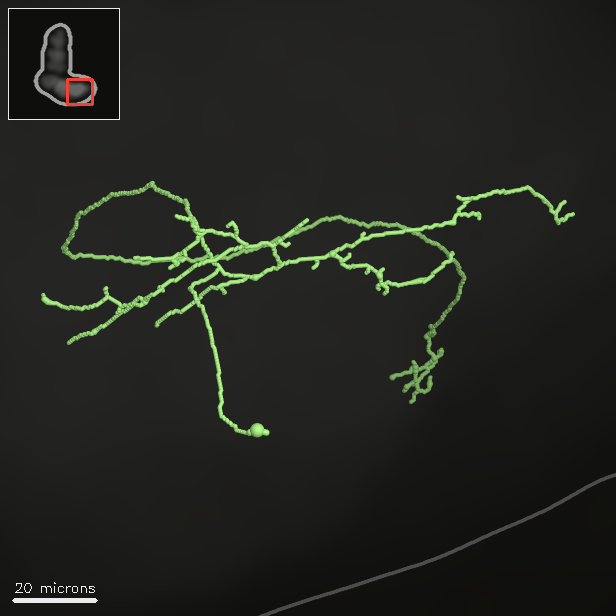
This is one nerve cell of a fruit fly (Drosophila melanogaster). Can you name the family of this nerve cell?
MeTu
